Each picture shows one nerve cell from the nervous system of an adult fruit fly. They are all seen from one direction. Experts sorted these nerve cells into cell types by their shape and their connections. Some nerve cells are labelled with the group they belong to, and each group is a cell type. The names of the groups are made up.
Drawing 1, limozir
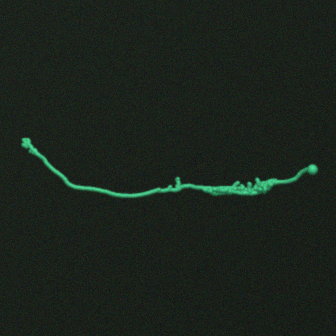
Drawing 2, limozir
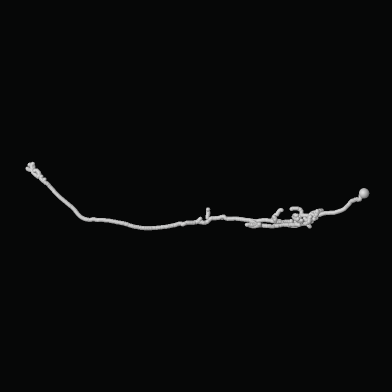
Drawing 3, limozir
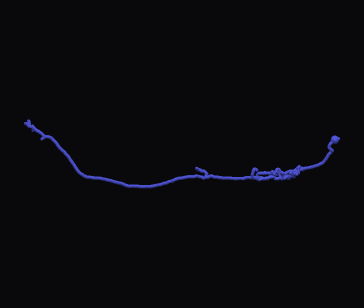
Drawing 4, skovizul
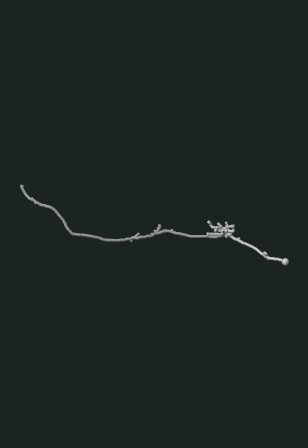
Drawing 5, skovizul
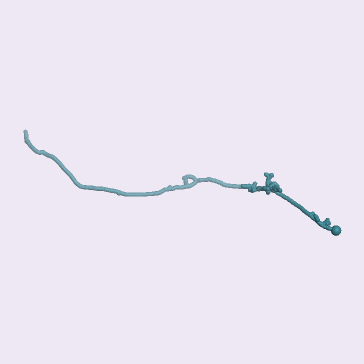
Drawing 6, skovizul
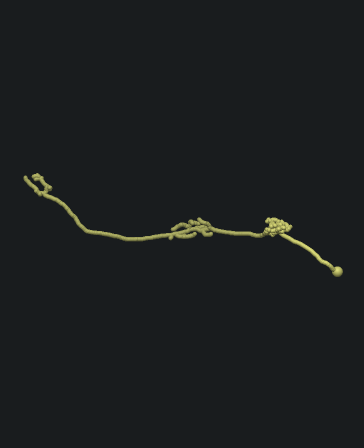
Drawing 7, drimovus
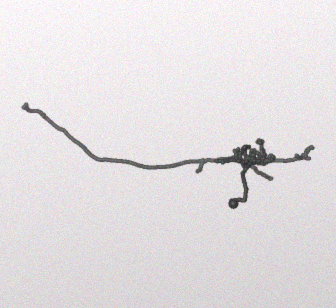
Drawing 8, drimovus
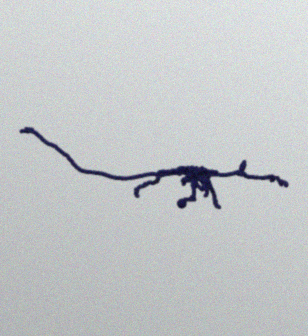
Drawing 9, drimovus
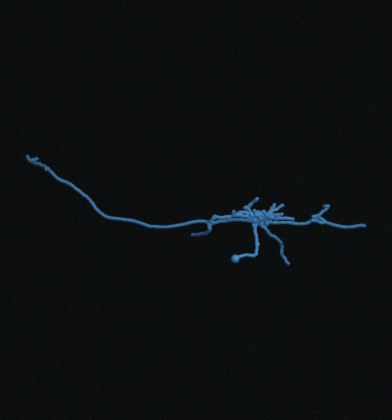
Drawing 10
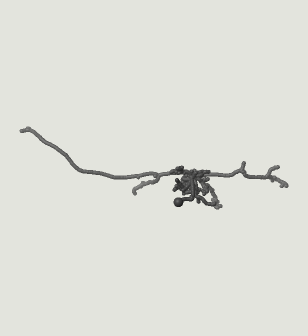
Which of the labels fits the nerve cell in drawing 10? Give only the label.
drimovus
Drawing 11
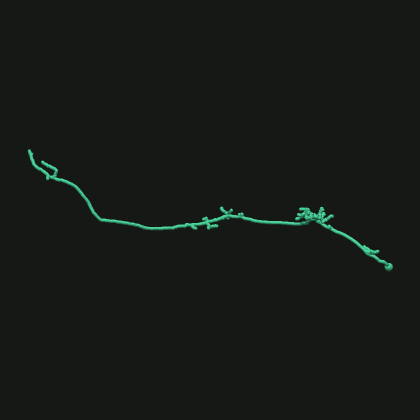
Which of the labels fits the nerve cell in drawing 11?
skovizul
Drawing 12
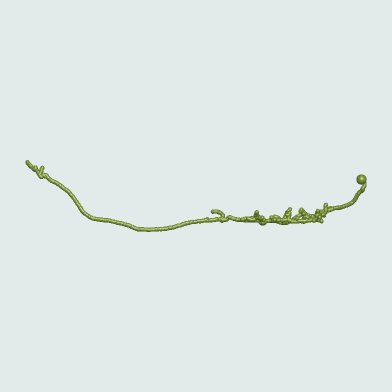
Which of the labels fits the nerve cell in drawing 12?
limozir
